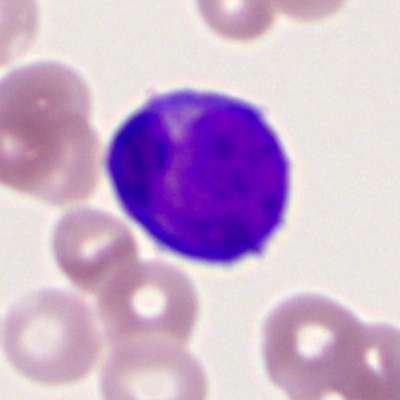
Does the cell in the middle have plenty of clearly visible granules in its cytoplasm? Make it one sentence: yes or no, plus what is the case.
No, the cytoplasm of the cell shows no visible granules.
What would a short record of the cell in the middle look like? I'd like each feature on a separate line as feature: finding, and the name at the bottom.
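Nucleus: fills almost the whole cell
Cytoplasm: at most a very thin rim around the nucleus
Staining: nucleus dense, dark purple-blue
Streak: a paler one crossing the upper part of the nucleus
Name: myeloblast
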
